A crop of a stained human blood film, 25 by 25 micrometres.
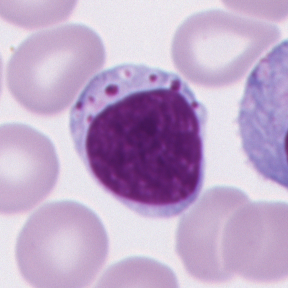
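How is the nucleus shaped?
It is a single rounded mass with no lobes, set low in the cell so the widest band of cytoplasm lies above it.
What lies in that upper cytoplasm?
A few coarse reddish-purple granules, scattered rather than filling it.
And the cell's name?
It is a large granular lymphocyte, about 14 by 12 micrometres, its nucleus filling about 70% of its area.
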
